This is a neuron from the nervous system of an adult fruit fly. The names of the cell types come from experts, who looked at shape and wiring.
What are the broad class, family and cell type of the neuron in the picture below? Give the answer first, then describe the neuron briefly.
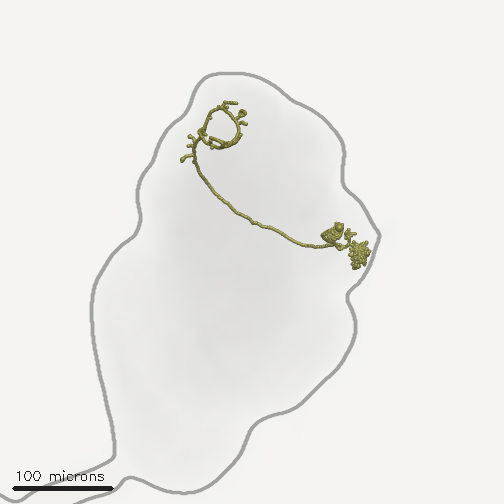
Its broad class is central-brain intrinsic neuron. Its family is hemilineage ALl1_ventral. The cell type is VA5_lPN. From left to right in the picture it spans about 190 microns. In this view it is about as wide as it is tall.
